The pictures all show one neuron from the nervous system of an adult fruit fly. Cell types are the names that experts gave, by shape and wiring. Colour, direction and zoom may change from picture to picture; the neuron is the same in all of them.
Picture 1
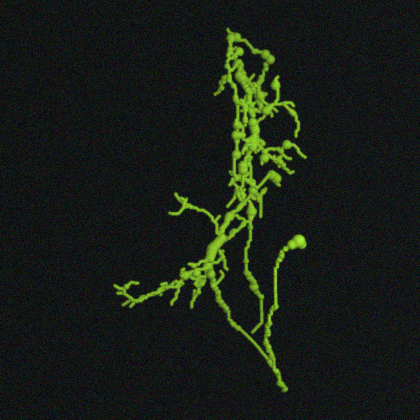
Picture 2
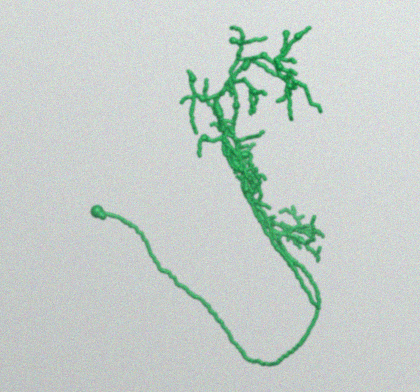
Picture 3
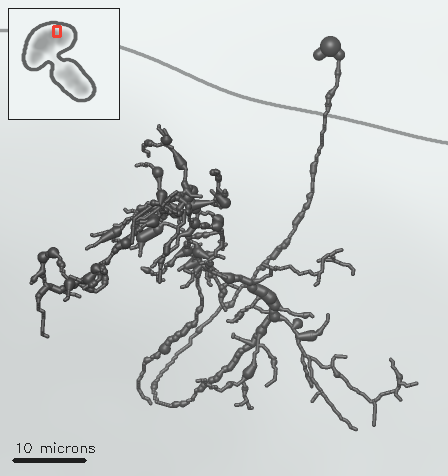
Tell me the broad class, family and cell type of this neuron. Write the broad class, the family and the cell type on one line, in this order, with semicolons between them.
central-brain intrinsic neuron; hemilineage VLPl4_dorsal; LHAV4e7_b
